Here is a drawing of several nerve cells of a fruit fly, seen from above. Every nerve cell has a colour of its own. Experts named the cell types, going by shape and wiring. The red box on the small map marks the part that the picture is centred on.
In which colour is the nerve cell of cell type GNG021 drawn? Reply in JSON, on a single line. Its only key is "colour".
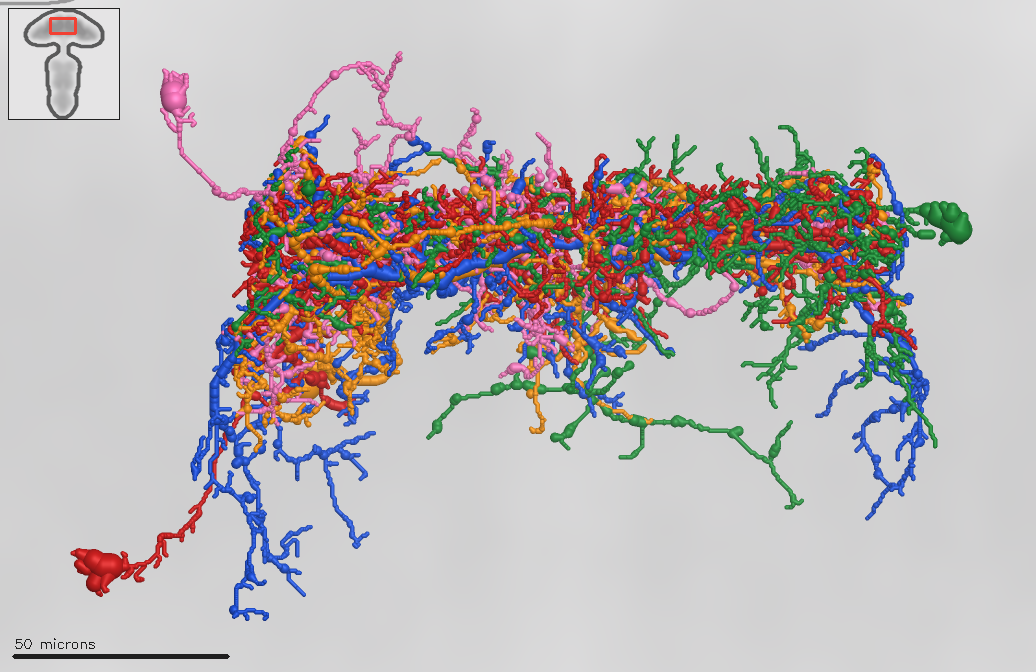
{"colour": "orange"}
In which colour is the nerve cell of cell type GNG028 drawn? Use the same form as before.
{"colour": "blue"}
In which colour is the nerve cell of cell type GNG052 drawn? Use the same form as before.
{"colour": "pink"}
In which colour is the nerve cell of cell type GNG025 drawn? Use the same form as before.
{"colour": "green"}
